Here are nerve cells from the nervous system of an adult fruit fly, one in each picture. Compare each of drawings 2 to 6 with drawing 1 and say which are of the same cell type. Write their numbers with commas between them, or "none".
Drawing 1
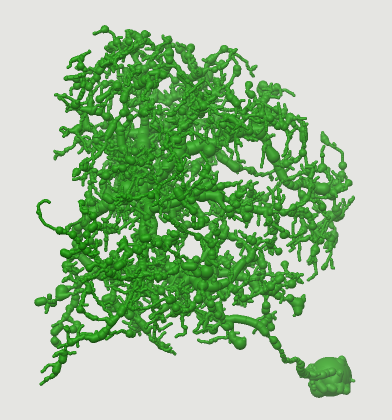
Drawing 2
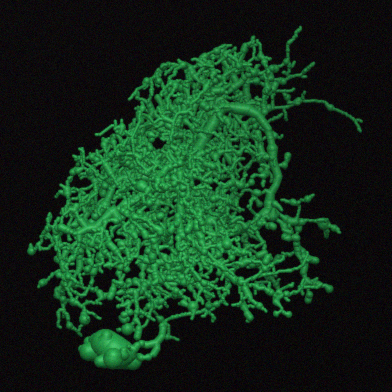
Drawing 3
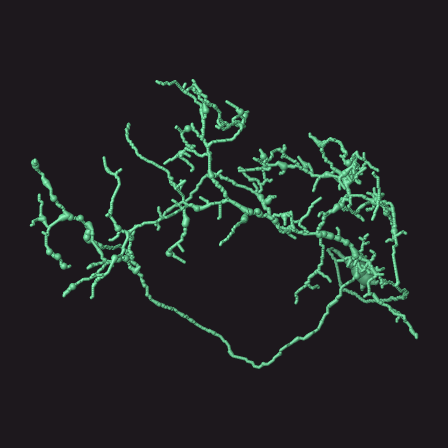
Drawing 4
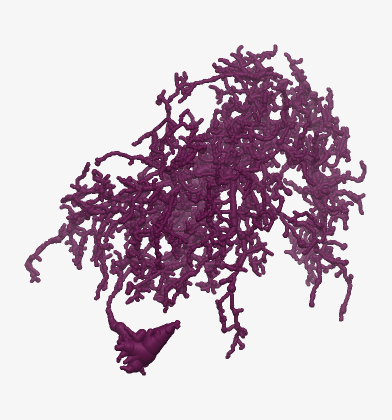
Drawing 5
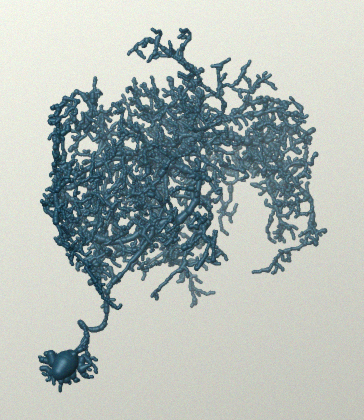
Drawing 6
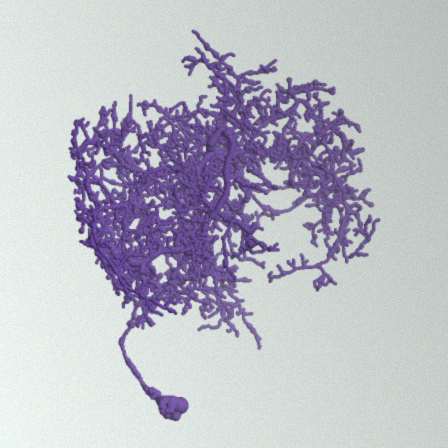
2, 4, 5, 6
